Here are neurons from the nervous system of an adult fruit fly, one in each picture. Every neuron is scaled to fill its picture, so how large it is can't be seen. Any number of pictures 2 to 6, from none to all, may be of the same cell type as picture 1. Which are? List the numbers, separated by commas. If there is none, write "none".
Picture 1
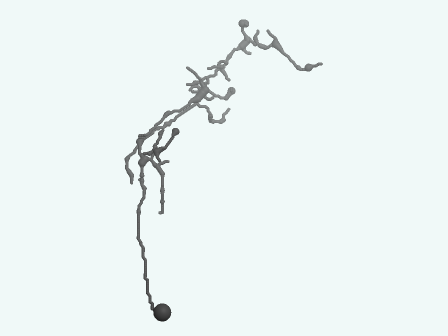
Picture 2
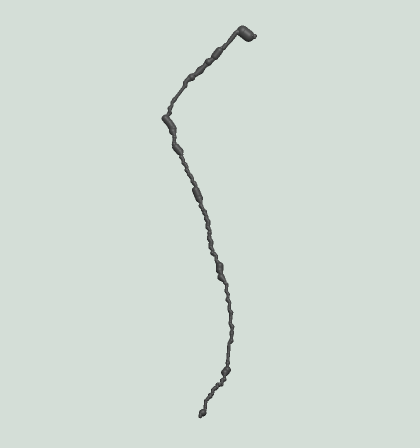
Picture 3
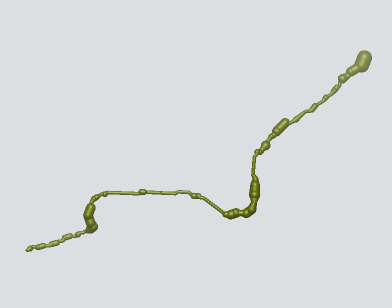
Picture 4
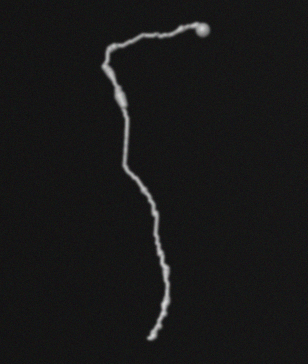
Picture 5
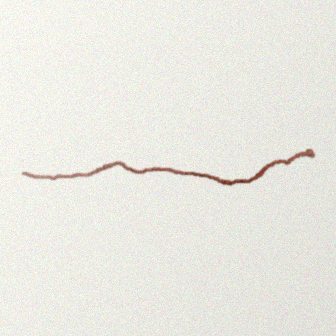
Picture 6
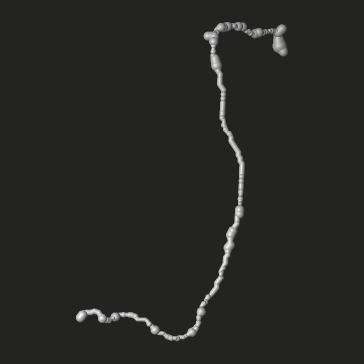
none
